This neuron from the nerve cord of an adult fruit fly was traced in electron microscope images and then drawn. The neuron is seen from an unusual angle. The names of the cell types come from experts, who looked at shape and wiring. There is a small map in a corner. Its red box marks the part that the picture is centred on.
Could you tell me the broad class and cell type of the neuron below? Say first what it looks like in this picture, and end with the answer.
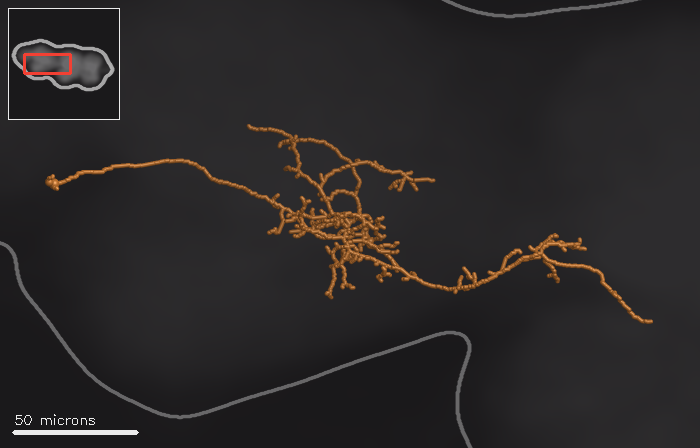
From left to right in the picture it spans about 250 microns. The picture shows dozens of branch ends. Its broad class is nerve-cord intrinsic neuron. It is of cell type INXXX347.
